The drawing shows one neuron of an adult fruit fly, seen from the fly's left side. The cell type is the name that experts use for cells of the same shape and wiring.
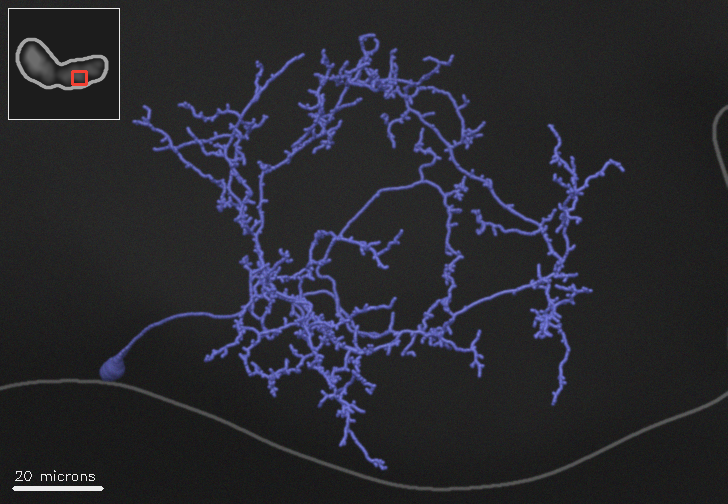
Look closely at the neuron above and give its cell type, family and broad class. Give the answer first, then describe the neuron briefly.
Its cell type is IN16B082. Its family is hemilineage 16B. This is a nerve-cord intrinsic neuron. Its cell body lies at the lower left of the picture. From left to right in the picture it spans about 120 microns.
